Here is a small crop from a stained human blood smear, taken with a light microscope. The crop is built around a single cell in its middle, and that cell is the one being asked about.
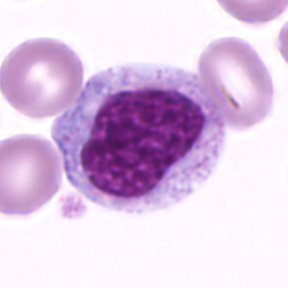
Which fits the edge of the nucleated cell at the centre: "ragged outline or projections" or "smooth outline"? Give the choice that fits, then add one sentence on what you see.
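Ragged outline or projections. The cell outline is irregular, with a small rounded bulge on its left side.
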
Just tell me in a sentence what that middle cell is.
Occupying the centre of the crop is a metamyelocyte.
